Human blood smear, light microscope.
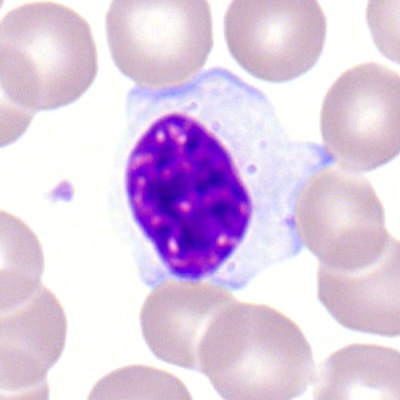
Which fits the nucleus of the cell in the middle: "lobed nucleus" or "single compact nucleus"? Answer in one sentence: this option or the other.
The cell's nucleus is compact, undivided and round, oval or kidney-shaped.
